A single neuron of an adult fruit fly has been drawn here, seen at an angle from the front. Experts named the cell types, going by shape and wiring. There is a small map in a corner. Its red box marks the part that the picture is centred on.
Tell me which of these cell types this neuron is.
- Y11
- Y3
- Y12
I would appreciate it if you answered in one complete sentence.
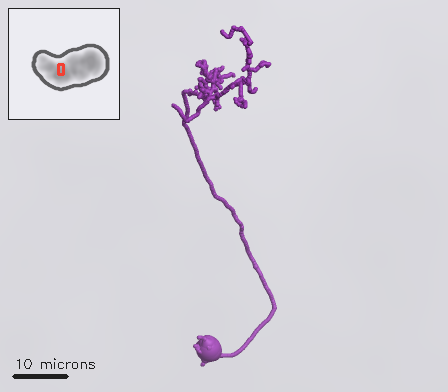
This neuron is an instance of the cell type Y11.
